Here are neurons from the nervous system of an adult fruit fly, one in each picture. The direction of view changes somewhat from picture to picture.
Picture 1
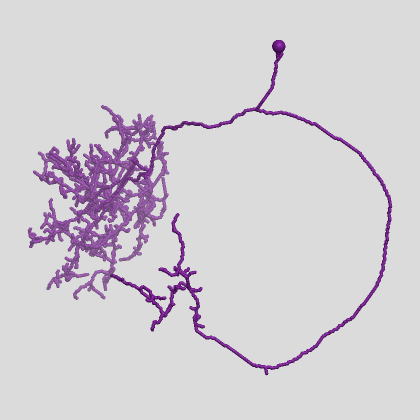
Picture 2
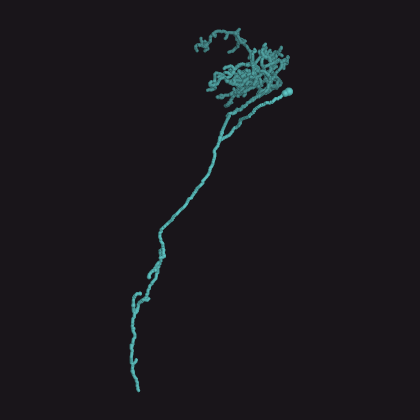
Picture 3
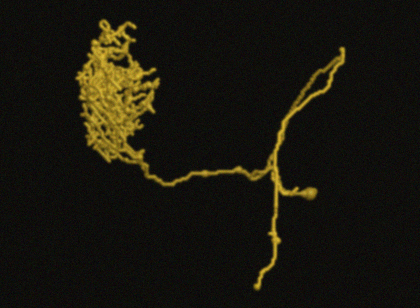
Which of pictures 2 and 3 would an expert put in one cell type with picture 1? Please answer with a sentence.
None of them is of the same cell type.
